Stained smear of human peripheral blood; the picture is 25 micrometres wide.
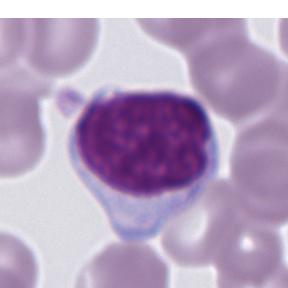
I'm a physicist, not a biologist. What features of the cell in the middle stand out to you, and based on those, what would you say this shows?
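Start with the nucleus, and you'll see no nucleoli in it. Now move to the cytoplasm, which is pale blue. Above the nucleus it thins to a narrow rim, or you may not see it there at all. There are no vacuoles in it either. This cell is a large granular lymphocyte.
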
